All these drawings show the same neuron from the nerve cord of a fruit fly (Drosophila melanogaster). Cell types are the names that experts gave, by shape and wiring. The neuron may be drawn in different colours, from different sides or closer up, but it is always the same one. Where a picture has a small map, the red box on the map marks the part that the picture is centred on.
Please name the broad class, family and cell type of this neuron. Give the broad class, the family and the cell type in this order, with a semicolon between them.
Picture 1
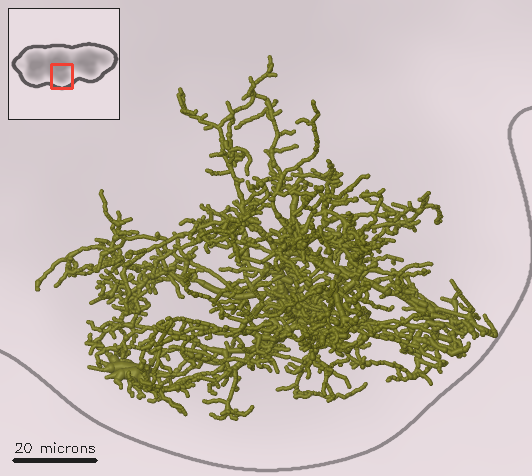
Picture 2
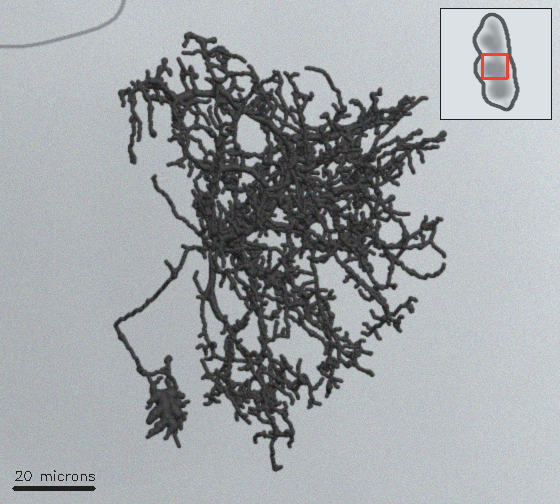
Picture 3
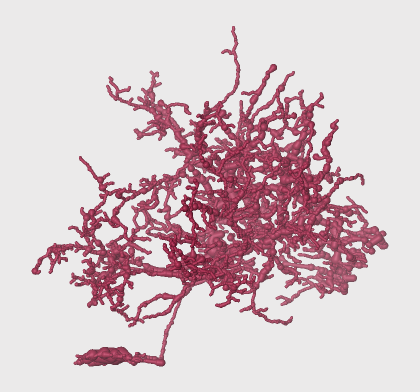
nerve-cord intrinsic neuron; hemilineage 13A; IN13A009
